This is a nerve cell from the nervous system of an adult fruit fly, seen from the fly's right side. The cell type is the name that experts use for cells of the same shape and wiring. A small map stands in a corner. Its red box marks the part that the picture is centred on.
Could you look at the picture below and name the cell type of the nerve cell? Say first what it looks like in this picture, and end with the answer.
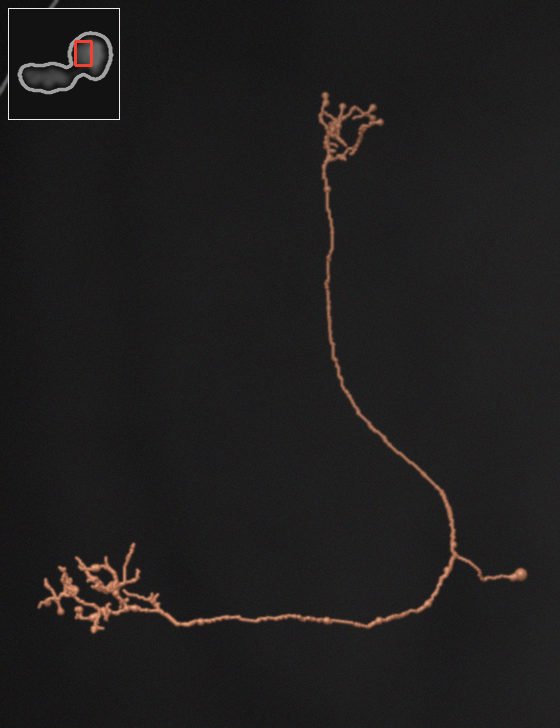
The cell body can be seen at the lower right of the picture. As drawn here it is about as wide as it is tall. Its broad class is visual projection neuron. Its cell type is MeVP1.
